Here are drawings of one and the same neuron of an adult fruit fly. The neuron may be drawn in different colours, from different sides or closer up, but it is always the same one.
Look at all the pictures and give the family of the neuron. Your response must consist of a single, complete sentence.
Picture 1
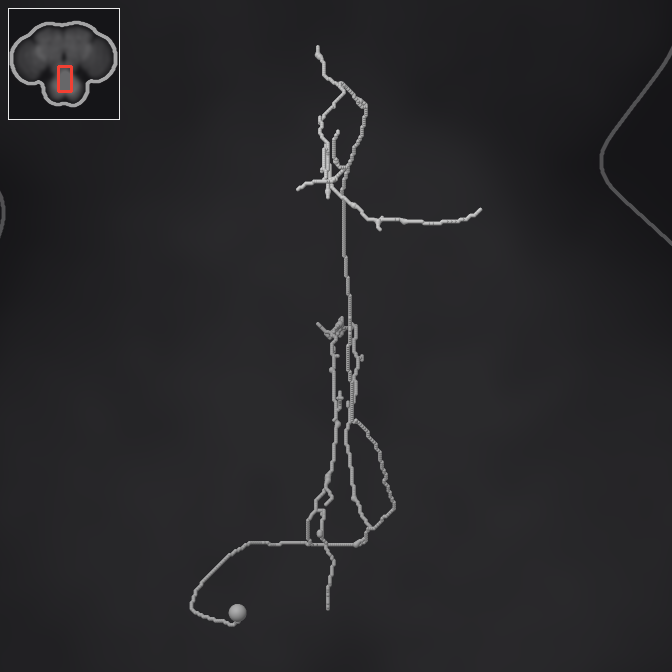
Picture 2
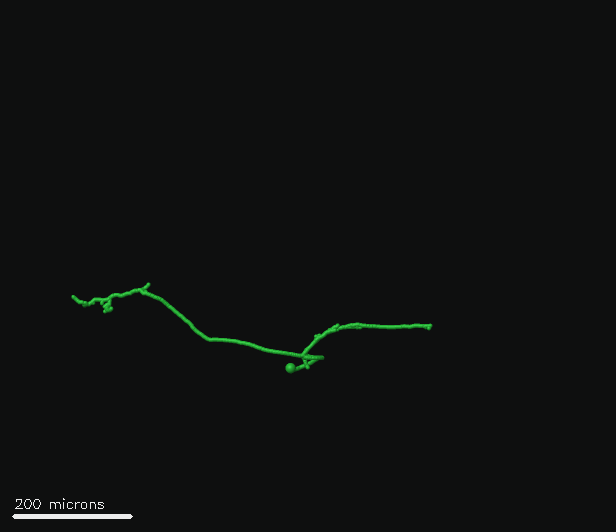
Among the members of family hemilineage 08B is this neuron.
